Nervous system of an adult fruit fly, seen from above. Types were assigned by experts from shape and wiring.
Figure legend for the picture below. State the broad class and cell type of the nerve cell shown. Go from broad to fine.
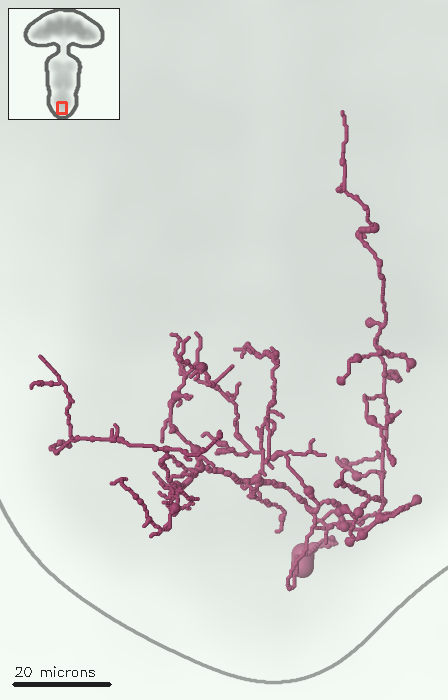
nerve-cord intrinsic neuron; INXXX446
